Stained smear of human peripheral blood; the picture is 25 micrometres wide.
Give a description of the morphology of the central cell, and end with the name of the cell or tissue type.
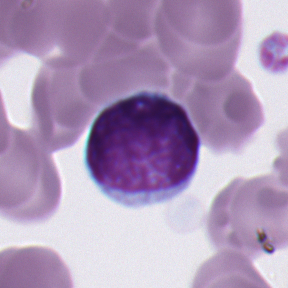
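Look first at the outline: it's round, though a few sides are slightly flattened. Its surface is smooth, with no projections. The nucleus is round too, with no indentation or lobes, and the cytoplasm shows no granules. This is a typical lymphocyte.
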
